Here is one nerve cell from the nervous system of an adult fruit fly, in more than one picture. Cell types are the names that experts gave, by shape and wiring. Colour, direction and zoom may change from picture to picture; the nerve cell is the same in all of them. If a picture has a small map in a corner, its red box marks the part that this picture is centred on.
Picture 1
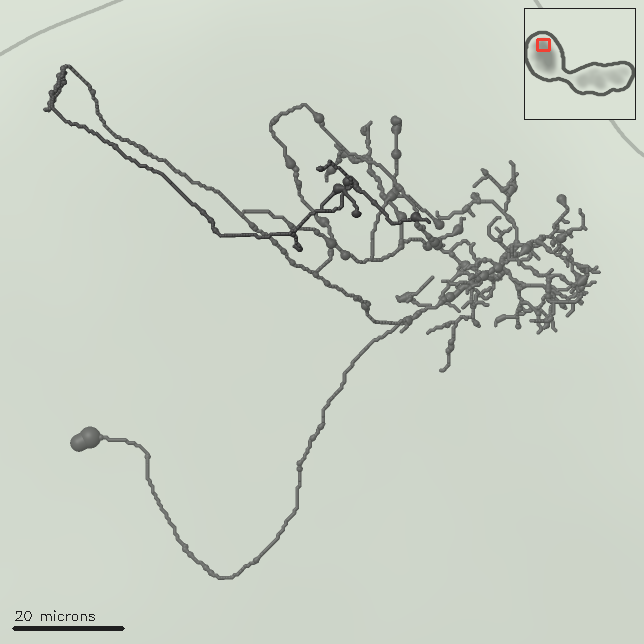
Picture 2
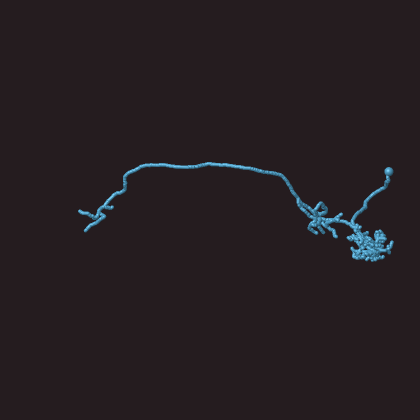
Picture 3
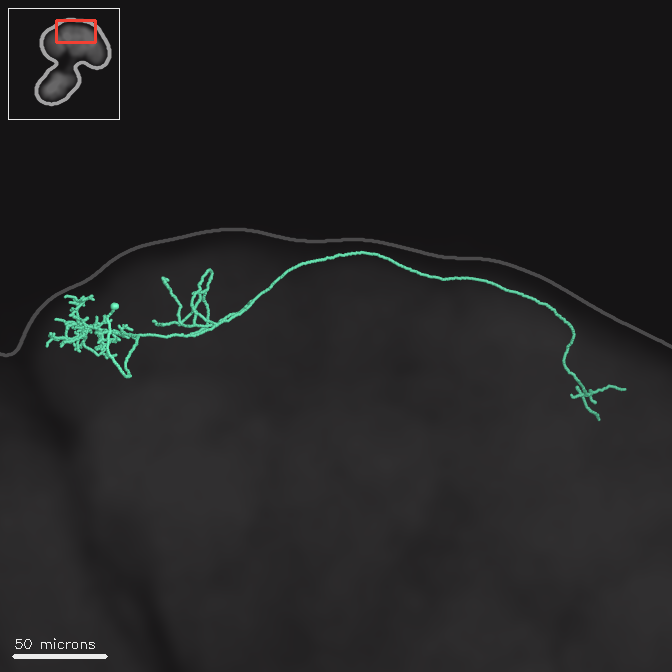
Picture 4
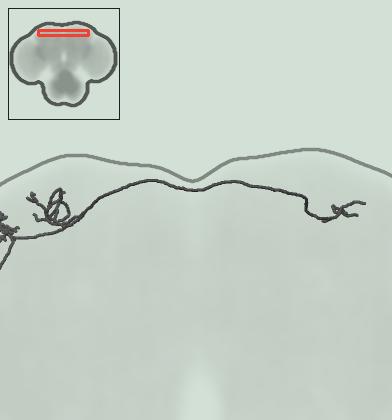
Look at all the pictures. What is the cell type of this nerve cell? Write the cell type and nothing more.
CB2693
